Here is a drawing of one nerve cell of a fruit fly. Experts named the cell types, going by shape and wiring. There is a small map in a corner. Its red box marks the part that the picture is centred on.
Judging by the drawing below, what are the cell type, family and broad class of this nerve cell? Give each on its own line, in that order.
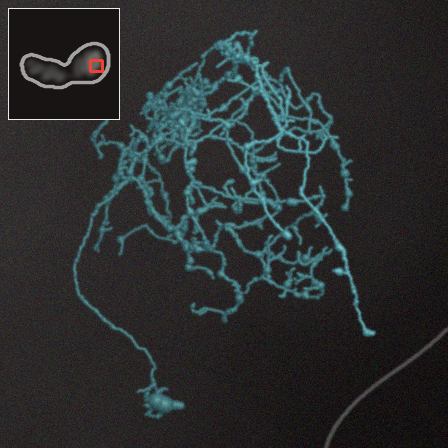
v2LN3A1_b
hemilineage ALv2
central-brain intrinsic neuron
